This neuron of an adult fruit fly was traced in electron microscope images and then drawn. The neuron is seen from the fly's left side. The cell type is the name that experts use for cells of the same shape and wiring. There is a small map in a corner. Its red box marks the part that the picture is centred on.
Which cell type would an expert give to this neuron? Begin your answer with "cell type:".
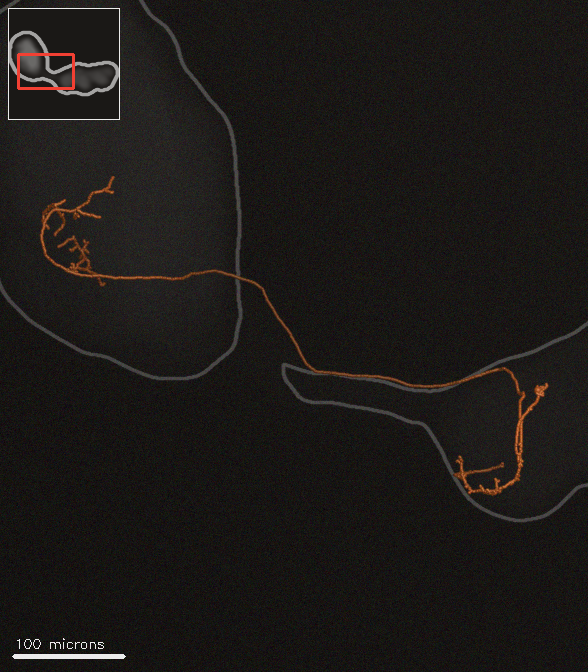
cell type: AN19A038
